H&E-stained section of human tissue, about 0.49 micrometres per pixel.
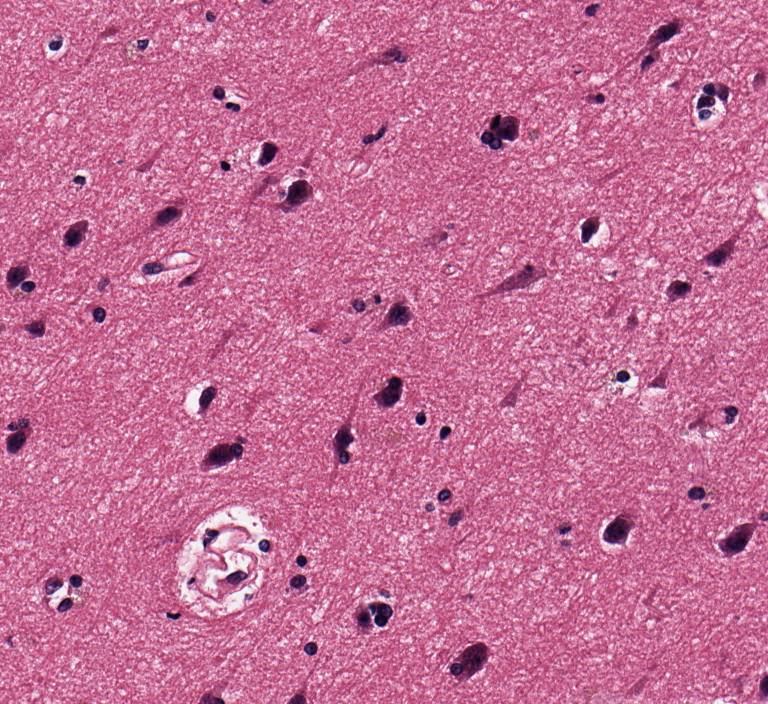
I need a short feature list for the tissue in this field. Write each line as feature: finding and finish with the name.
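Background: finely granular, pink fibrillary neuropil
Arrangement: cells scattered singly; no glands, epithelium or fat
Neurons: scattered; triangular, darkly stained bodies; single tapering process
Small nuclei: round, dark, no visible cytoplasm, sprinkled singly throughout
Halo: clear, around many cell bodies, separating them from neuropil
Tissue: cerebral cortex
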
